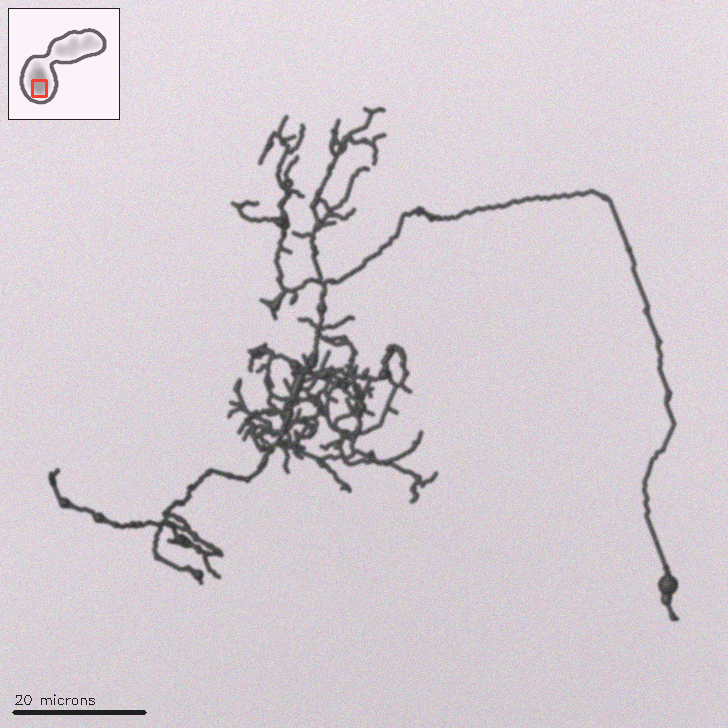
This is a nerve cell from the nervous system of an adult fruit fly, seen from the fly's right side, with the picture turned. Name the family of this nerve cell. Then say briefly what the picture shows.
The name of its family is class CX. It is a central-brain intrinsic neuron. The cell body can be seen at the lower right of the picture. By the scale bar it is about 95 microns wide in this view. Dozens of branch ends can be seen.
